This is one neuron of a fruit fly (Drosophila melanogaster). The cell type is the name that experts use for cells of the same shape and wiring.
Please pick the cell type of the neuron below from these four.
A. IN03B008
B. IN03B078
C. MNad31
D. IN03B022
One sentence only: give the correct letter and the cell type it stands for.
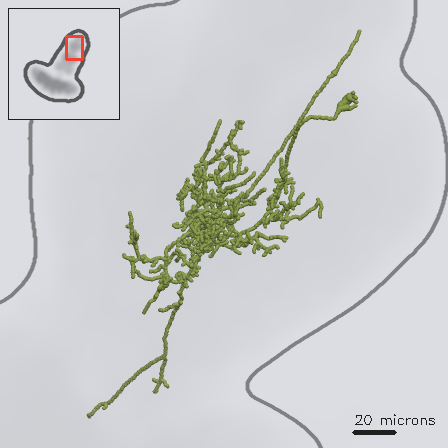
Cell type MNad31 is what the neuron is, as option C states.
